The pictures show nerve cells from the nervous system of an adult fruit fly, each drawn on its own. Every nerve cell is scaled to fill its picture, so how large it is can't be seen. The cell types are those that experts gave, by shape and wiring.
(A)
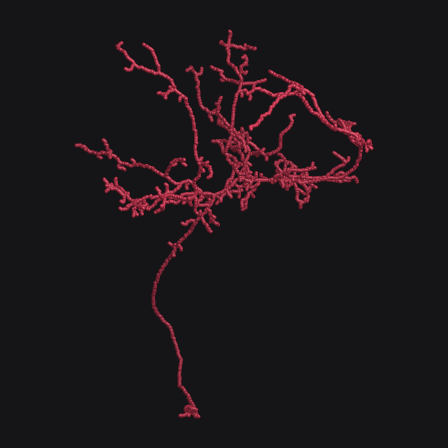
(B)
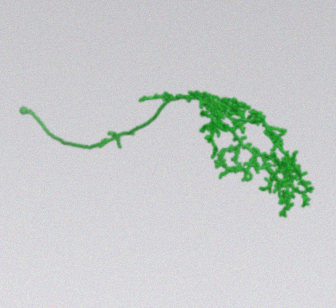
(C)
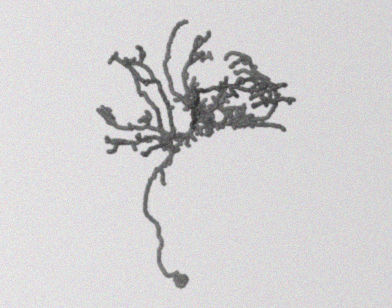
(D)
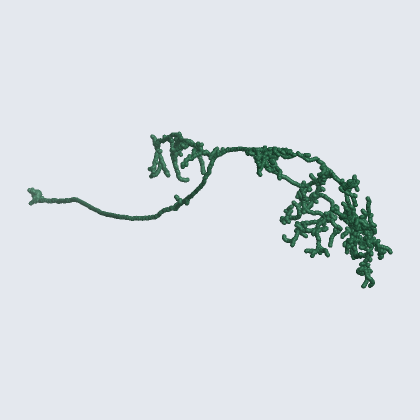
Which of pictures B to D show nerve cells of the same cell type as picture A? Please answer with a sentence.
Picture C is of the same cell type.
